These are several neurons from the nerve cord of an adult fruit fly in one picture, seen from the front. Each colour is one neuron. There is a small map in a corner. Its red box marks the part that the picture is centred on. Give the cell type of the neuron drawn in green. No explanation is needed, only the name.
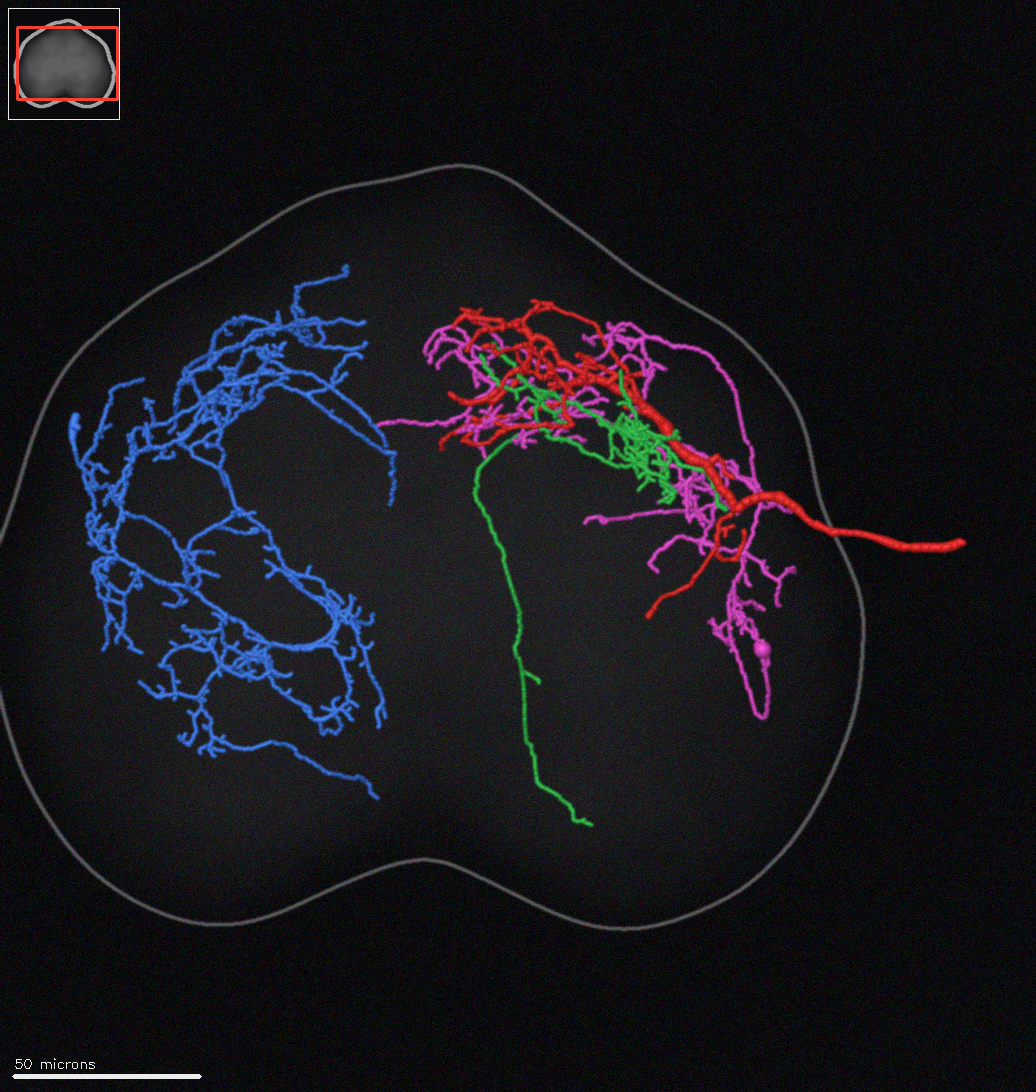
SNxx28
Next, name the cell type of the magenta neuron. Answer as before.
IN08A011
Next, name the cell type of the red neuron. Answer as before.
SNpp05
